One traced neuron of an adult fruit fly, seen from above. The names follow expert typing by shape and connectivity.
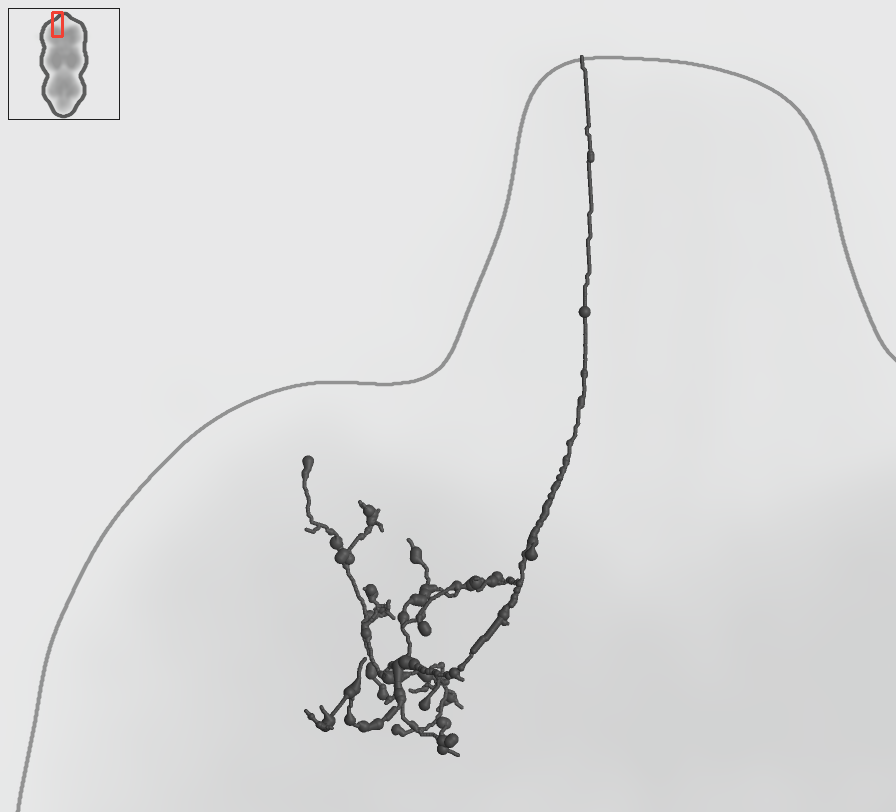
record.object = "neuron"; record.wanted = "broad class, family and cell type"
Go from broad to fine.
descending neuron; DNge; DNge077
